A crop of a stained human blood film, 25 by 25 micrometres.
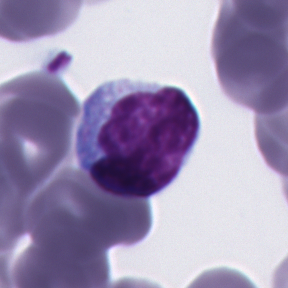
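Typical lymphocyte, the central cell. Its nucleus seems to fill most of the cell, so the cytoplasm shows only as a crescent on the upper-left side. The chromatin stains dark purple and looks coarsely mottled, with paler patches. The cytoplasm appears pale blue-grey, and on a closer look it carries fine pale lilac speckling.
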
